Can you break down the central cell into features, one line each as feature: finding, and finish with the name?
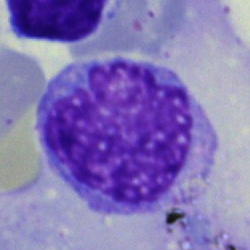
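Chromatin: coarse, clumped, many small pale spaces between dark blocks
Cytoplasmic granules: none distinct
Neighbours: pale red cells against the left side
Focus: slightly blurred, fine edges soft
Name: monocyte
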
